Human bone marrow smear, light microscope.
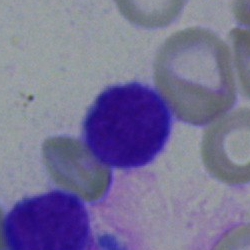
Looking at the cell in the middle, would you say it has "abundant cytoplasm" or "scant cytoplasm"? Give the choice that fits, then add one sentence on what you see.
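Scant cytoplasm. The nucleus fills almost the whole cell.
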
